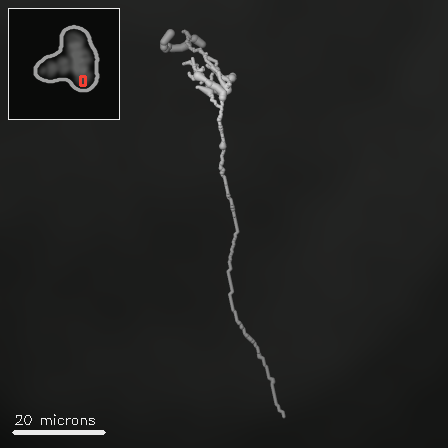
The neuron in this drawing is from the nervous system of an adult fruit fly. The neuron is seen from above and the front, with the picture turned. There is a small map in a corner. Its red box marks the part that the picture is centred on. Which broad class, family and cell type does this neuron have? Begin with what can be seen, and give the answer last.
From top to bottom in the picture it spans about 85 microns. In this view it is more than twice as tall as it is wide. This is an optic-lobe intrinsic neuron. The family is L. It is of cell type L5.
